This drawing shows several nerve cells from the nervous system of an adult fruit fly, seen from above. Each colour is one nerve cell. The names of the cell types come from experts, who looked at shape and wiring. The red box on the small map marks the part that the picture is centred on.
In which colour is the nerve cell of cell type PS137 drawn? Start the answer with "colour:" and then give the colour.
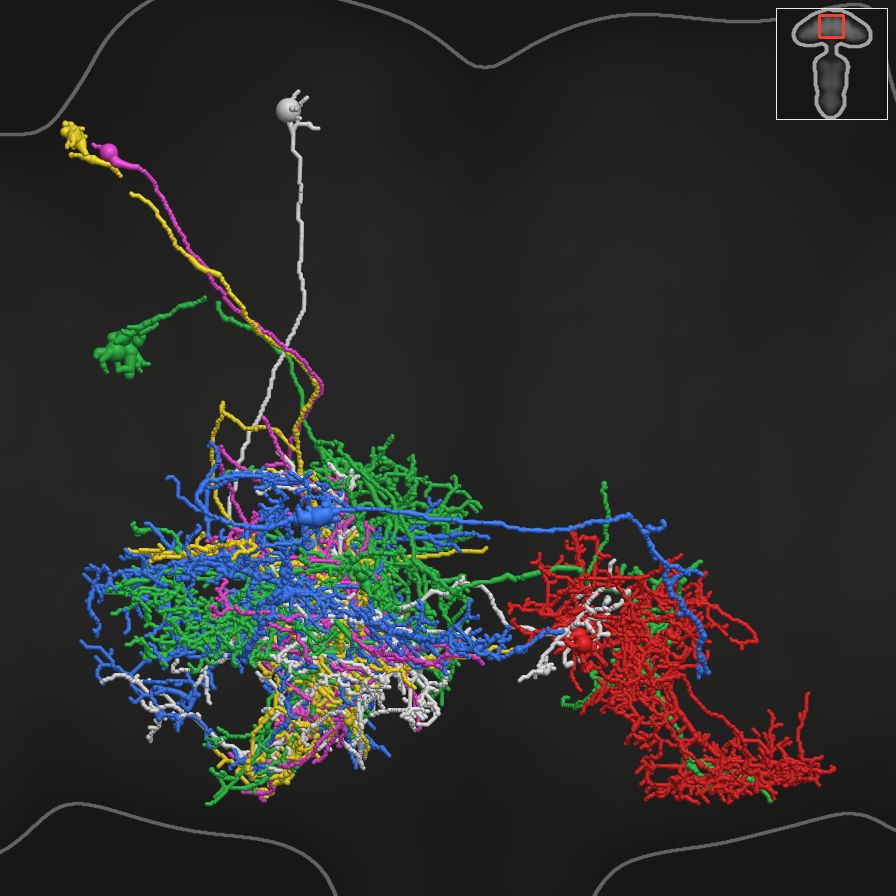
colour: red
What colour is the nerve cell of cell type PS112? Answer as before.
colour: blue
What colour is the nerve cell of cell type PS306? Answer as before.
colour: green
